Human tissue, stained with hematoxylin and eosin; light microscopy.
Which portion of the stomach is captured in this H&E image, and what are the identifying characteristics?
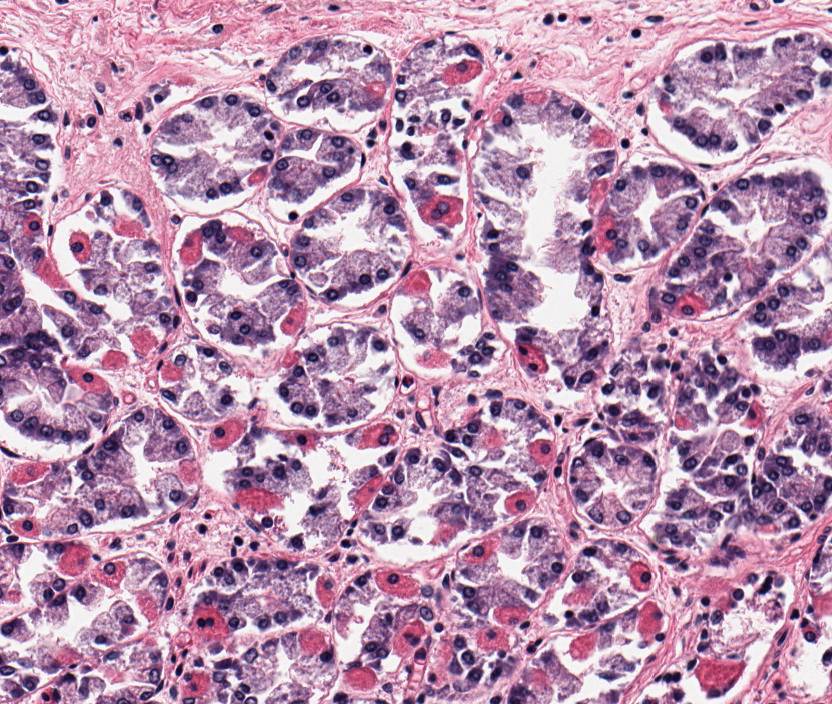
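Part shown: fundic glands. Closely packed gland profiles, cut across, fill the field. Most gland cells: granular purple-grey cytoplasm, small round dark nucleus set basally. Scattered, fewer: larger cells with bright pink cytoplasm and a round central nucleus.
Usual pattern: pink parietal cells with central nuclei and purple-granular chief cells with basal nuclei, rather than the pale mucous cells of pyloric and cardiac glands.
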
